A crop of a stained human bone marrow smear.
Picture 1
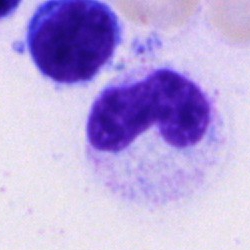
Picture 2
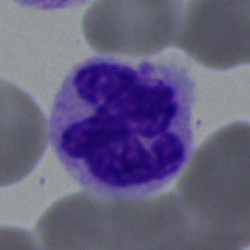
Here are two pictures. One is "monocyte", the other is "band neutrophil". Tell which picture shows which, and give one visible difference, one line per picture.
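Picture 1: band neutrophil. The cytoplasm is abundant and pale lilac-pink.
Picture 2: monocyte. The nucleus fills most of the cell.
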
